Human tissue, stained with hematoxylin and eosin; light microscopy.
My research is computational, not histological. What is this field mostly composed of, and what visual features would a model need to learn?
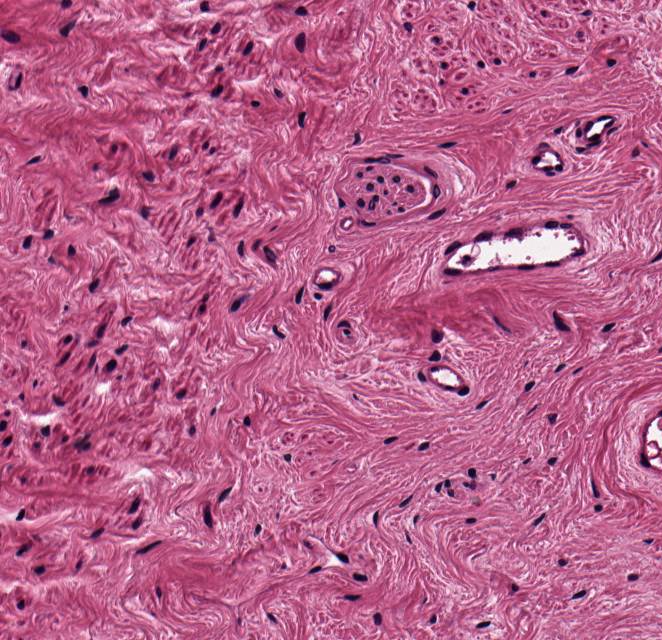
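What you see here is dense connective tissue. Most of the field is dense, deeply eosinophilic collagen with wavy fibres swirling in varied directions.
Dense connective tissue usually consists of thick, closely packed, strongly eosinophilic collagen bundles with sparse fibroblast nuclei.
Notice the scattered nuclei: small, dark and elongated.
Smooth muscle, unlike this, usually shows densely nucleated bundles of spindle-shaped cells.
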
